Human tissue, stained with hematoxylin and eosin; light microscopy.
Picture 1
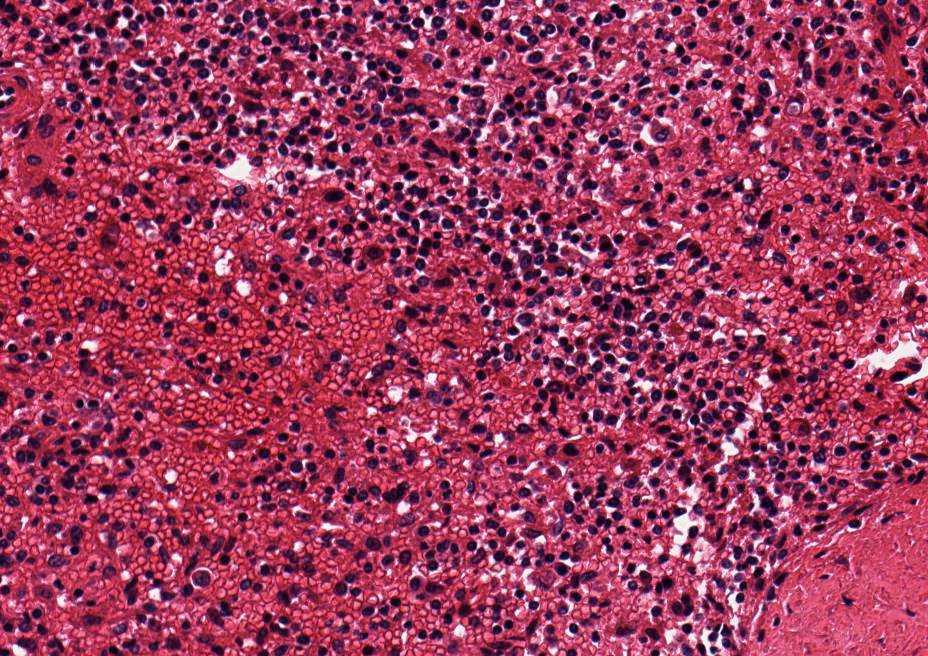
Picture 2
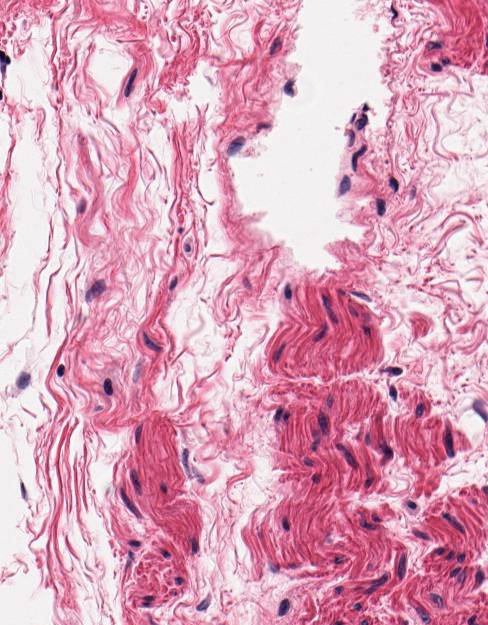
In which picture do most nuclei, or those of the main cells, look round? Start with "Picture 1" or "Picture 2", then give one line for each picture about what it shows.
Picture 1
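Picture 1: Small cells with round, dark-staining nuclei and scant cytoplasm are most crowded in the upper centre and right of the field.
Picture 2: The nuclei within the compact bundles are elongated and dark purple.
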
